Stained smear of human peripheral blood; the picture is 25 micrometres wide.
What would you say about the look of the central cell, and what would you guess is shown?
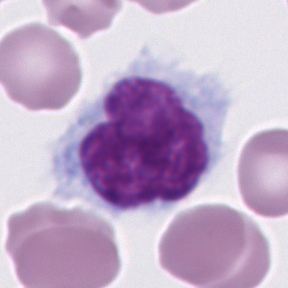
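Starting at the edge, the border is ragged, with many fine hair-like cytoplasmic projections around most of it. The cytoplasm is pale greyish-blue, and its rim is widest on the upper right side of the nucleus. Inside, the nucleus measures about 11 micrometres across, and its chromatin is dark purple and moderately clumped rather than finely even. This is a hairy cell.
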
